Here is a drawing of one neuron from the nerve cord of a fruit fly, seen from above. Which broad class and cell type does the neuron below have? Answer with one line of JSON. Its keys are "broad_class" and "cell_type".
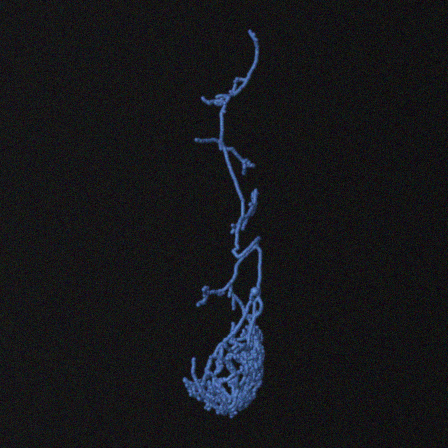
{"broad_class": "nerve-cord intrinsic neuron", "cell_type": "INXXX219"}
